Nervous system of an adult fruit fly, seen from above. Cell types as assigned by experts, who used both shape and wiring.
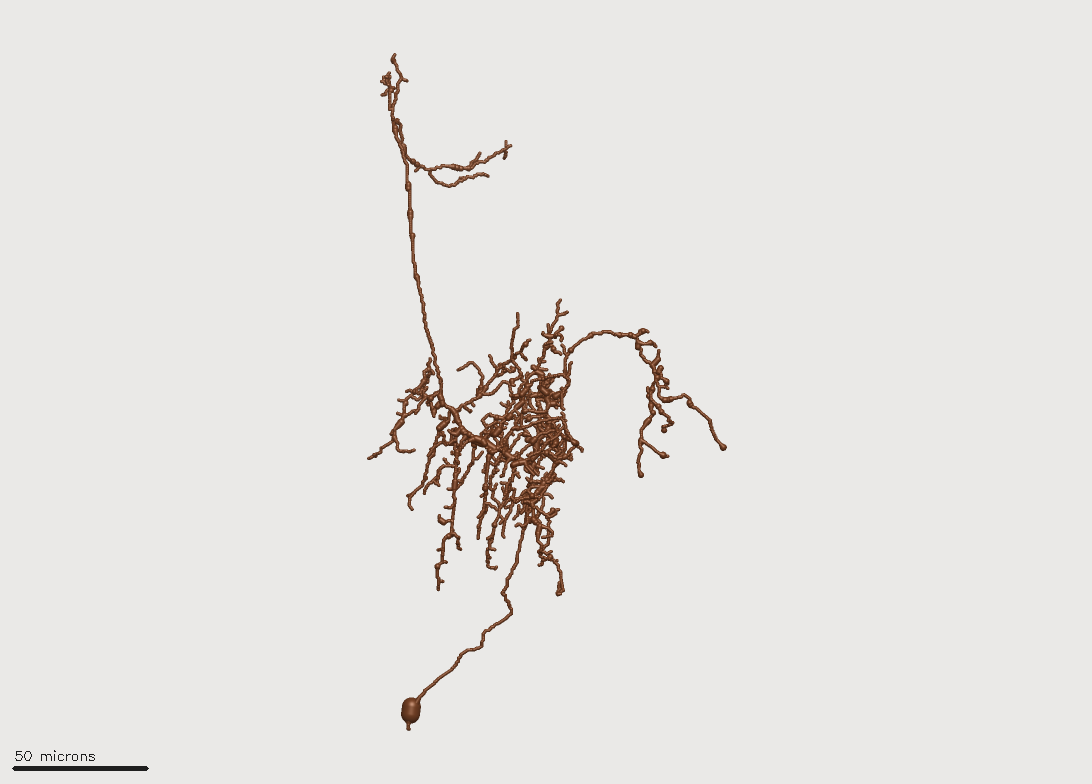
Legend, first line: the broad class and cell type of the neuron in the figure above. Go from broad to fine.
nerve-cord intrinsic neuron; INXXX159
